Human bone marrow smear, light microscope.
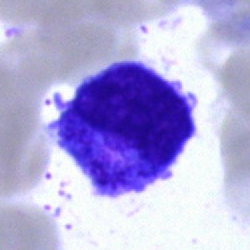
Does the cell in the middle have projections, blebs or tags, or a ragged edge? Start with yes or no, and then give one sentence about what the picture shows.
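Yes. Small rounded bumps stand out along parts of the cell edge.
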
